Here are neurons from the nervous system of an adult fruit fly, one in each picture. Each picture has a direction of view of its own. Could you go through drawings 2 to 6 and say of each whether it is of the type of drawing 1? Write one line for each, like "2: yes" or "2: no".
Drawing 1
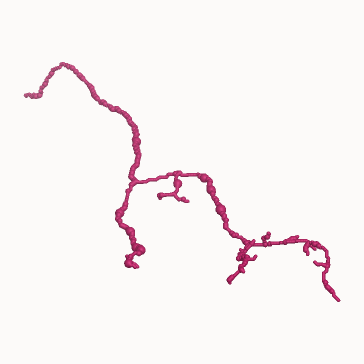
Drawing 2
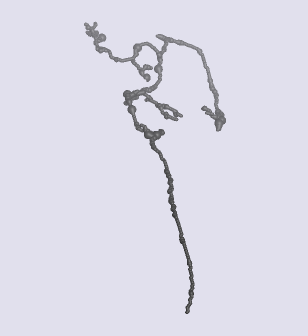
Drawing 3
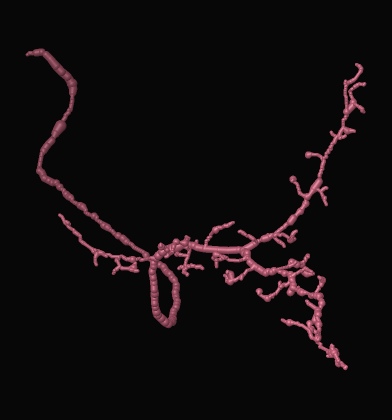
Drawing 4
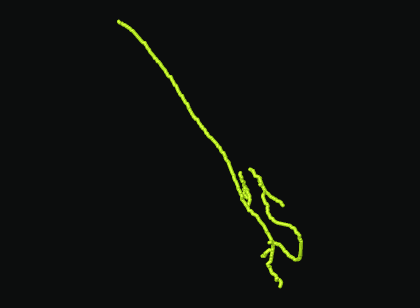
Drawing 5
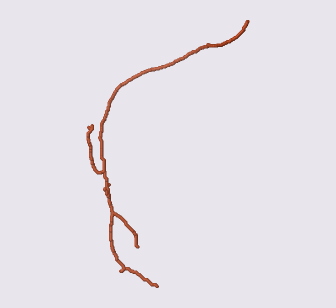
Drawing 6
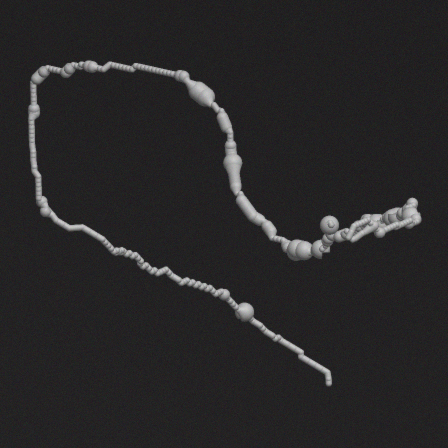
2: yes
3: no
4: yes
5: no
6: no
